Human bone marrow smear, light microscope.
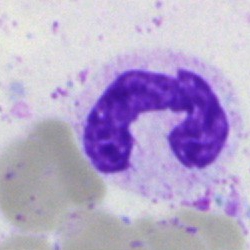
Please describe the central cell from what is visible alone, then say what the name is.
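What strikes me first is the nucleus, curved into a horseshoe that opens downward. Its chromatin looks dark purple and coarsely clumped. The cytoplasm is pale pinkish-lilac, and I can make out fine pinkish-violet granules in it. So this is a band neutrophil.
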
